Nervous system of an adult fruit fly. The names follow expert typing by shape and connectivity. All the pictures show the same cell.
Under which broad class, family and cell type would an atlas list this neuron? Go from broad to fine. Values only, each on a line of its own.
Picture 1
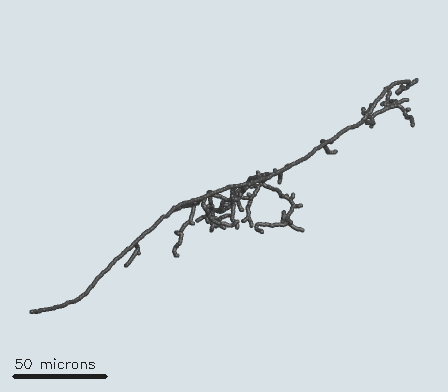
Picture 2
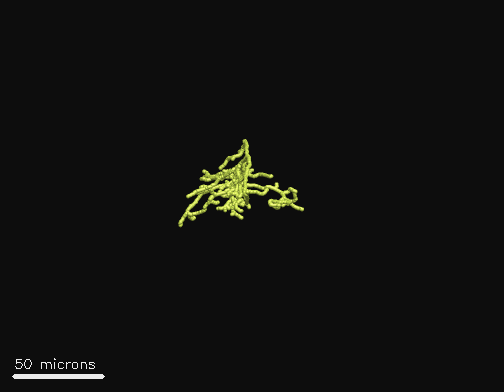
descending neuron
DNpe
DNpe026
